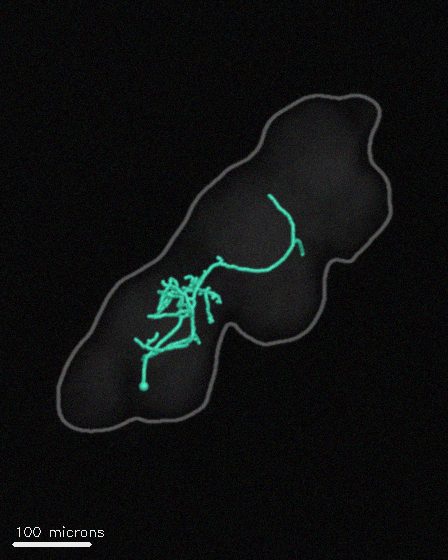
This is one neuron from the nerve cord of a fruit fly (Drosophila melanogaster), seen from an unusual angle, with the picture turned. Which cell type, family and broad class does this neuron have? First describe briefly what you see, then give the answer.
By the scale bar it is about 250 microns tall in this view. In this view it is about as wide as it is tall. It is of cell type IN12B048. The family is hemilineage 12B. Its broad class is nerve-cord intrinsic neuron.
